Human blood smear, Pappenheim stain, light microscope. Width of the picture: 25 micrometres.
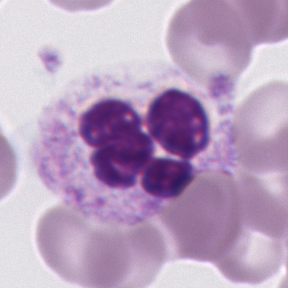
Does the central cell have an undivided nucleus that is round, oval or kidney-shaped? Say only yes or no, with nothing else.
No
